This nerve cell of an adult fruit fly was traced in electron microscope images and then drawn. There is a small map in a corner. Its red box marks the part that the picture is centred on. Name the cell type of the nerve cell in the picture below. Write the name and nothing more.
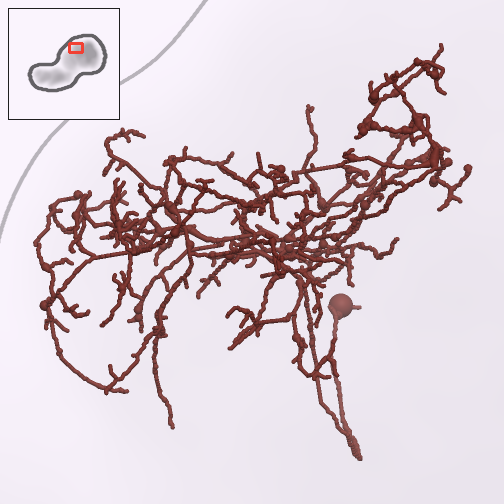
CB3023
